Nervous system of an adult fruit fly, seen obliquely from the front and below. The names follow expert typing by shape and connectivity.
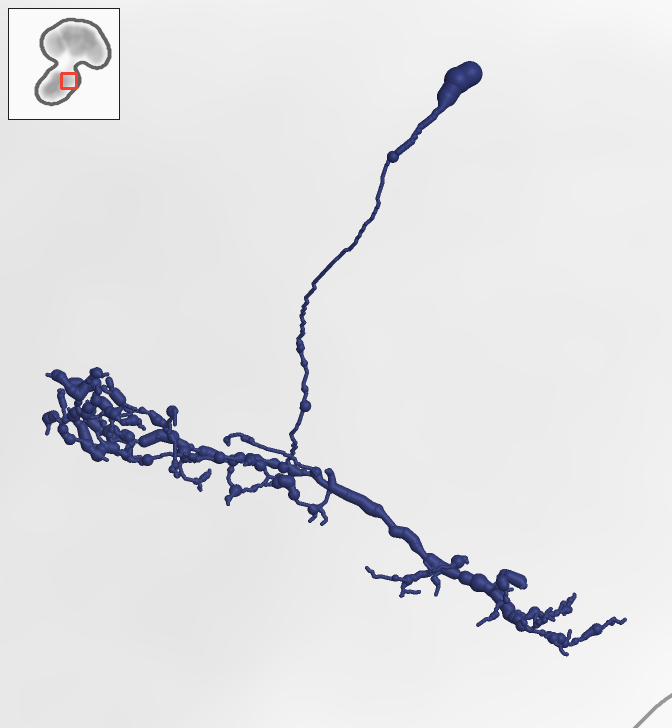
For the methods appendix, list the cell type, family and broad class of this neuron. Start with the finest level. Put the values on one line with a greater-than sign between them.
IN09A039 > hemilineage 09A > nerve-cord intrinsic neuron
